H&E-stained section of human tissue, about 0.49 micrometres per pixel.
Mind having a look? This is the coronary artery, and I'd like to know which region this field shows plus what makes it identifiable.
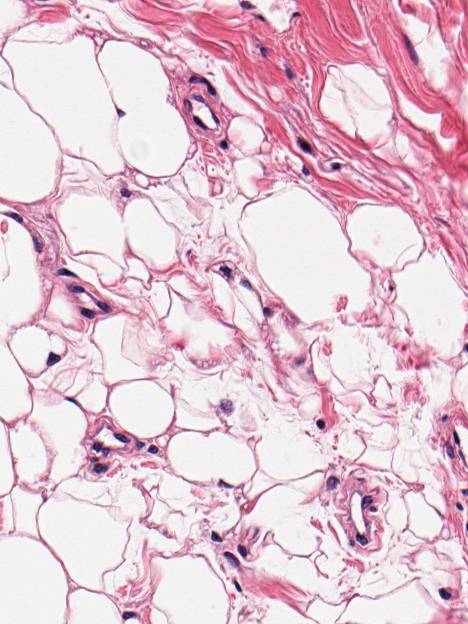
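I'd call this fat. Each cell is one large clear, unstained space inside a thin pink rim, and the few nuclei are flattened against the cell edge.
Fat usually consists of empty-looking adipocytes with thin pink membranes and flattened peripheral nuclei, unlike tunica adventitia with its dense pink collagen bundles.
A dense, wavy pink collagen band does cross the upper right corner, and a loose, delicate stroma with dark spindle-shaped nuclei lies between the cells.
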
